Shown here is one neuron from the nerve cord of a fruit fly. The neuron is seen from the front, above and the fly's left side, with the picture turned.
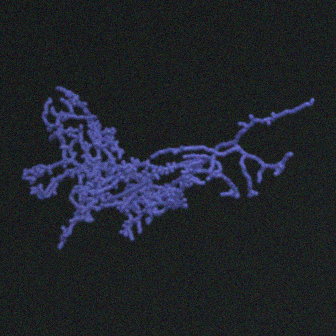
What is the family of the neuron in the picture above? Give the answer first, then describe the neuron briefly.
Its family is hemilineage 00A. Its broad class is nerve-cord intrinsic neuron. The picture shows dozens of branch ends. In this view it is wider than it is tall.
